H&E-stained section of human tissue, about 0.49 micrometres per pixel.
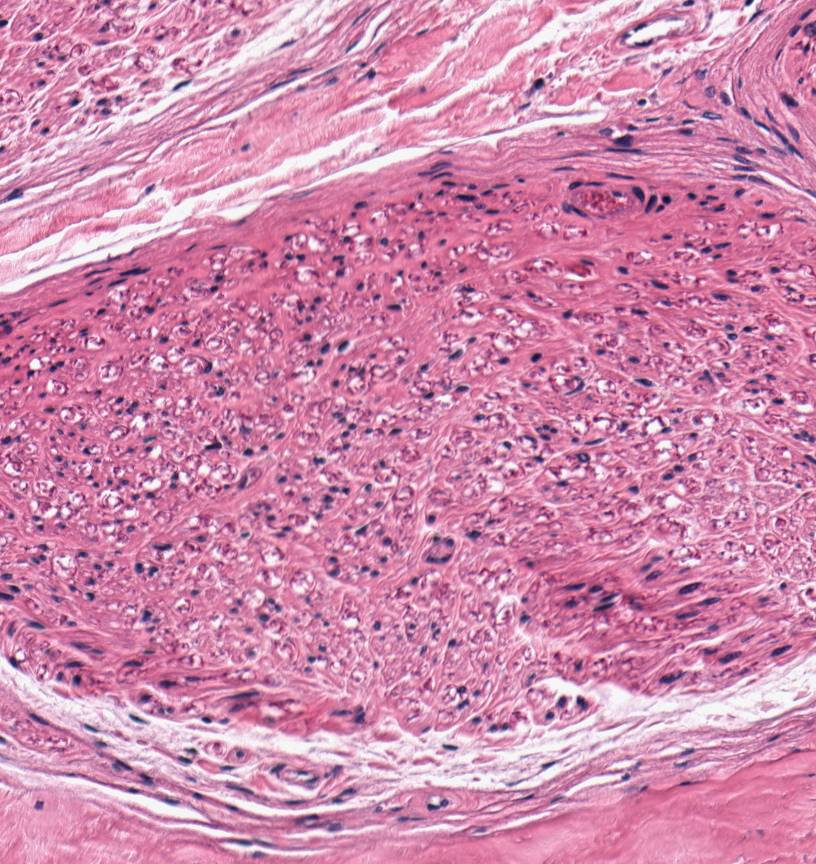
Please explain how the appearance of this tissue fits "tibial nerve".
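Tibial nerve, cut in cross-section.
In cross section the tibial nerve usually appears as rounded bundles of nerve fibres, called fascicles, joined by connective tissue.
Here one bundle is packed with small round profiles, each a clear halo around a tiny central pink dot.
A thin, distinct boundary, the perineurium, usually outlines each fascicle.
Matching: thin concentric layers of flattened spindle cells wrap the bundle edge, clearest along its lower border.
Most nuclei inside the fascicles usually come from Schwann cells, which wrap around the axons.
Small dark oval nuclei lie evenly scattered through the bundle. No epithelium or glands anywhere in the field.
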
